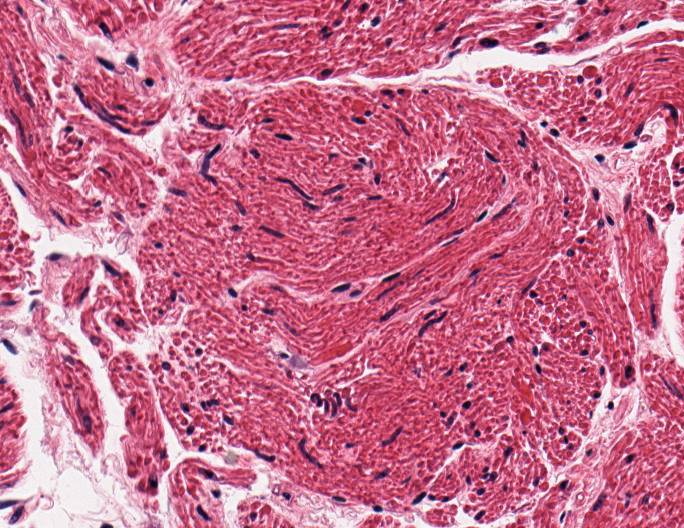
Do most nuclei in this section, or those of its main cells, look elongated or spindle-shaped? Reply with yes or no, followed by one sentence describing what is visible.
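Yes. Nuclei in the lengthwise-cut fibres are elongated and dark blue-purple.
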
